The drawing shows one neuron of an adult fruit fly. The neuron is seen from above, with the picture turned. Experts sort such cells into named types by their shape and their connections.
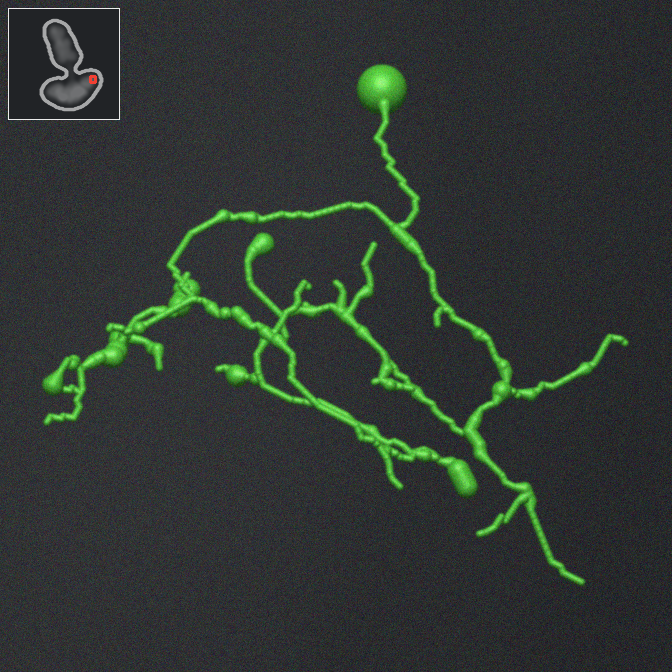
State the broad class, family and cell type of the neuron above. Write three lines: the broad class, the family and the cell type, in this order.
optic-lobe intrinsic neuron
Mi
Mi15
